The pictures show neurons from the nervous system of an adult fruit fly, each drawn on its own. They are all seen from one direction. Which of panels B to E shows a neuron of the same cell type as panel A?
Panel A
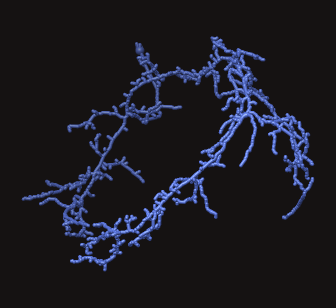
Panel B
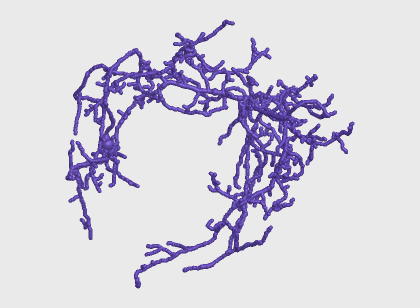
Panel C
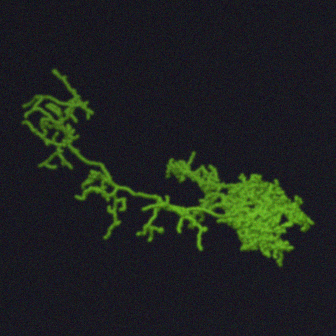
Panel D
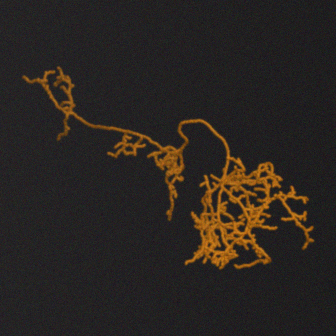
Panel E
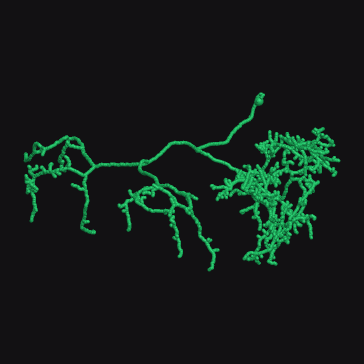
Panel B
